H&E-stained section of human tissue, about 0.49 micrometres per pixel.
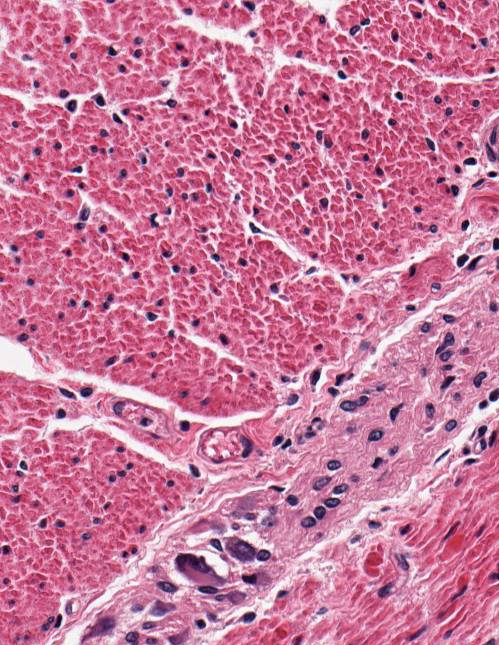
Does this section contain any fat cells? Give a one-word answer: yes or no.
No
